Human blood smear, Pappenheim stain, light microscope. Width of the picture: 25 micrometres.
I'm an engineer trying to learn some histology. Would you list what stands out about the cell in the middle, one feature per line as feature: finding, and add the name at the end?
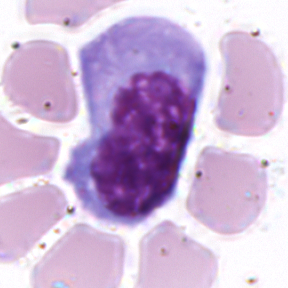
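Outline: follow the edge, and you'll see it is irregular rather than round.
Nucleus shape: elongated, its long axis running roughly up and down.
Nucleus position: toward the right and lower side of the cell.
Granules: none seen in the cytoplasm.
Name: plasma cell.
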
